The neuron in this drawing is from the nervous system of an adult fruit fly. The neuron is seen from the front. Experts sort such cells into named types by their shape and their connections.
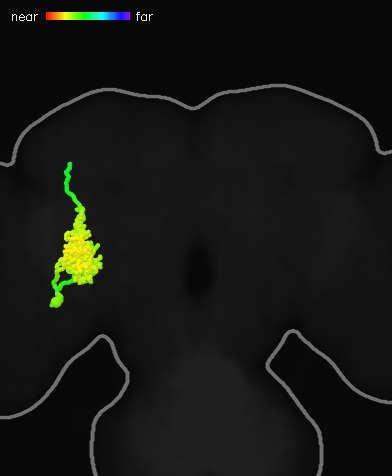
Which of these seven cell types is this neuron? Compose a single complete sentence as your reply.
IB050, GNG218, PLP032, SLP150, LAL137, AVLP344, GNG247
The neuron belongs to cell type AVLP344.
